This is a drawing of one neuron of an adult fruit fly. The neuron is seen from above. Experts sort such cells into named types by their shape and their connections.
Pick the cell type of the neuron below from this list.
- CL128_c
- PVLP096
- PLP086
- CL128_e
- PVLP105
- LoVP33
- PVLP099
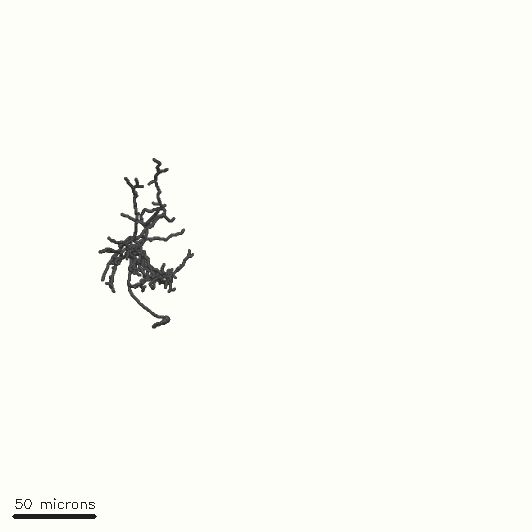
PLP086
